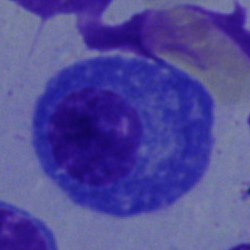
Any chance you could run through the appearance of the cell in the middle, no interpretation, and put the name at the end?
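Dark purple chromatin is coarsely clumped. Cytoplasm is abundant and deep blue, with a paler zone just to the right of the nucleus and small pale spots scattered throughout. The cell is a plasma cell.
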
